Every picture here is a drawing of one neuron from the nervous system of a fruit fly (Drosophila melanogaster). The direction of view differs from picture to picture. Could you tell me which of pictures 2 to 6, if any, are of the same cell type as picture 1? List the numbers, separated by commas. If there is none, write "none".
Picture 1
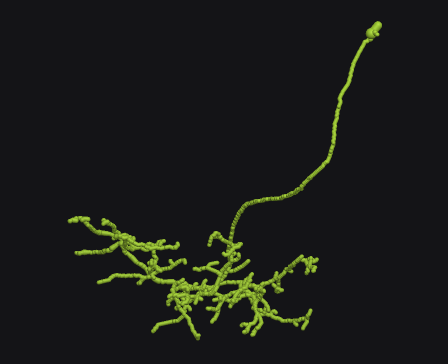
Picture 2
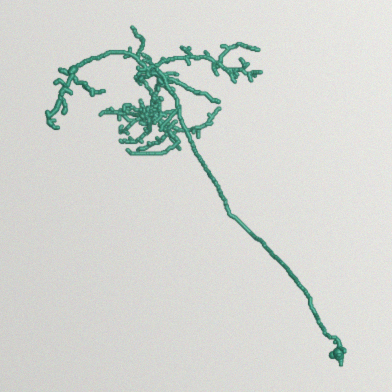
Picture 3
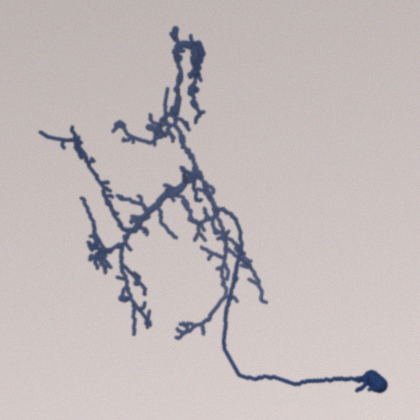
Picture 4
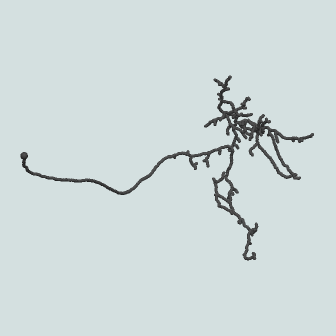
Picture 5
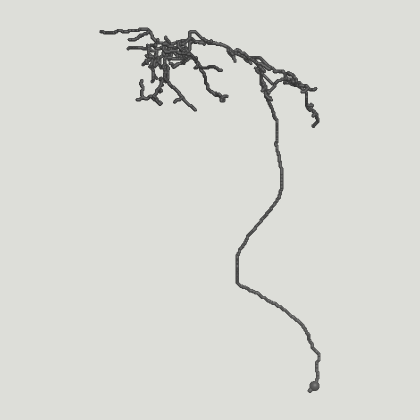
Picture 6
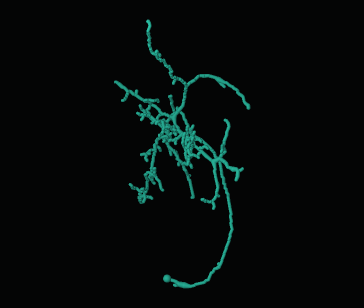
2, 3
